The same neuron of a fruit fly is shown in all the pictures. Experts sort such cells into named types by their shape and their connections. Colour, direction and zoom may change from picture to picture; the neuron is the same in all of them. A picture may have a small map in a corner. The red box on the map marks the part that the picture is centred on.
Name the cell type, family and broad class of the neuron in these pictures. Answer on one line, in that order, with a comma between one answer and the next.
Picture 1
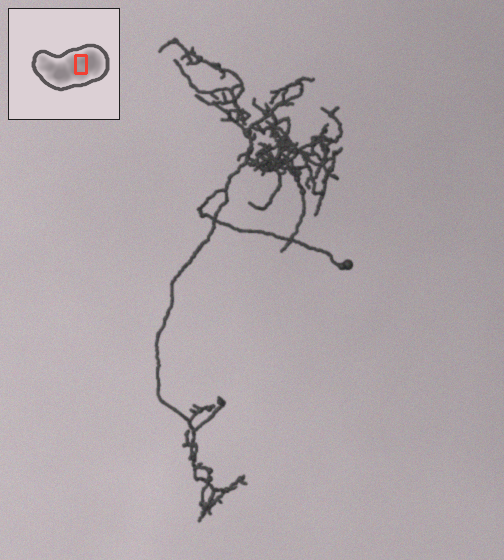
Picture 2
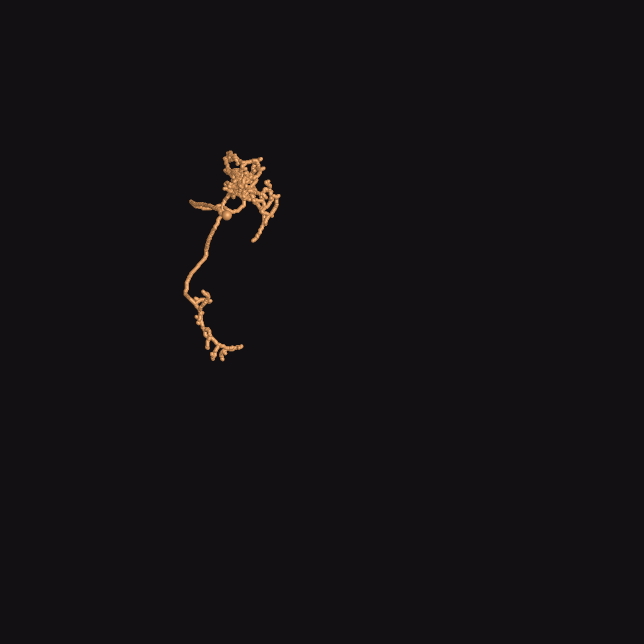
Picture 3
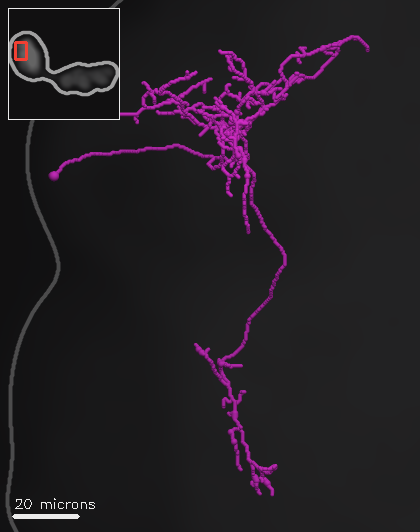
CRE018, hemilineage CREa2_ventral, central-brain intrinsic neuron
